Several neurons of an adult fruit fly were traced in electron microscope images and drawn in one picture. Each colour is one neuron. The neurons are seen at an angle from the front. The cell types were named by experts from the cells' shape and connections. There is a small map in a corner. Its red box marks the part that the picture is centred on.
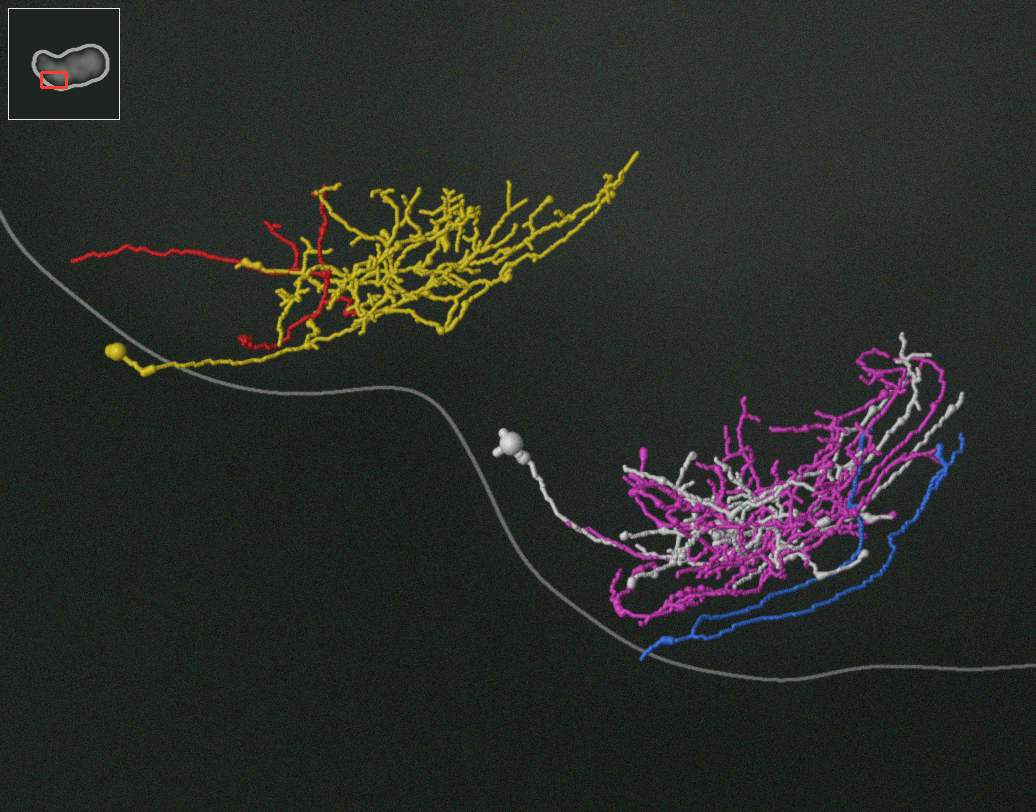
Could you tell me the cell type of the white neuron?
IN01B070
